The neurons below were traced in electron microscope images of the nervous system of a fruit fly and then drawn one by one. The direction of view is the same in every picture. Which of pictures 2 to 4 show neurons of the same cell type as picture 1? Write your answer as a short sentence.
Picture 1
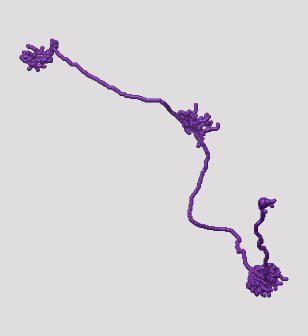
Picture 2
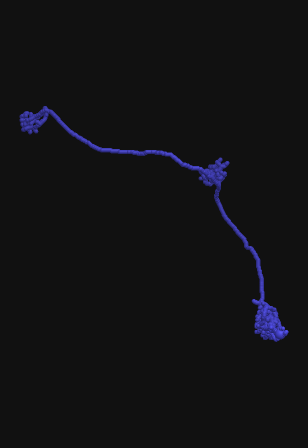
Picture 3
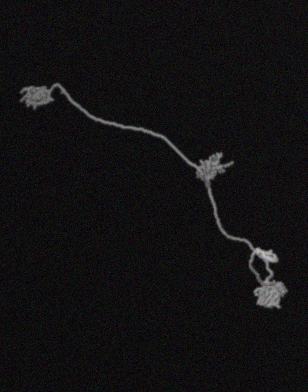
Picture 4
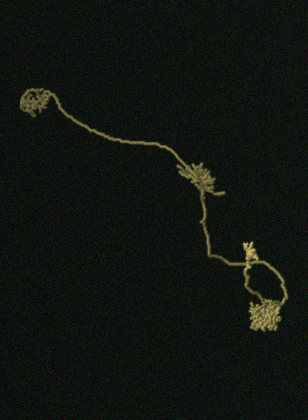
Picture 2, picture 3 and picture 4 are of the same cell type.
